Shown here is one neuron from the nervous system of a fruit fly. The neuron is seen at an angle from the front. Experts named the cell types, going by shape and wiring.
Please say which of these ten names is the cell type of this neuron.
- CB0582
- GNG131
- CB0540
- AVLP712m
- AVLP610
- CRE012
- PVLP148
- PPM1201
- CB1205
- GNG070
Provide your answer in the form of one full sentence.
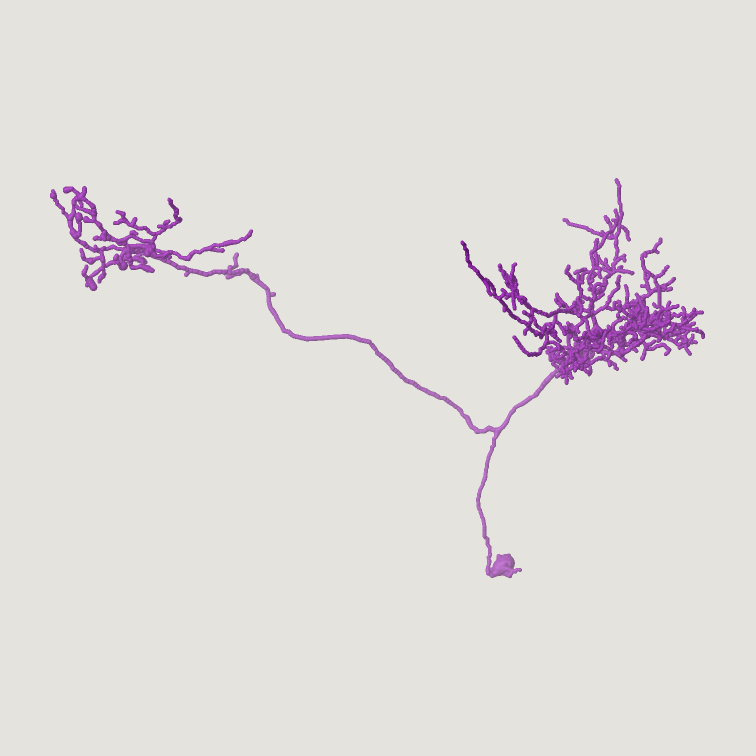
This neuron belongs to the cell type CB0582.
